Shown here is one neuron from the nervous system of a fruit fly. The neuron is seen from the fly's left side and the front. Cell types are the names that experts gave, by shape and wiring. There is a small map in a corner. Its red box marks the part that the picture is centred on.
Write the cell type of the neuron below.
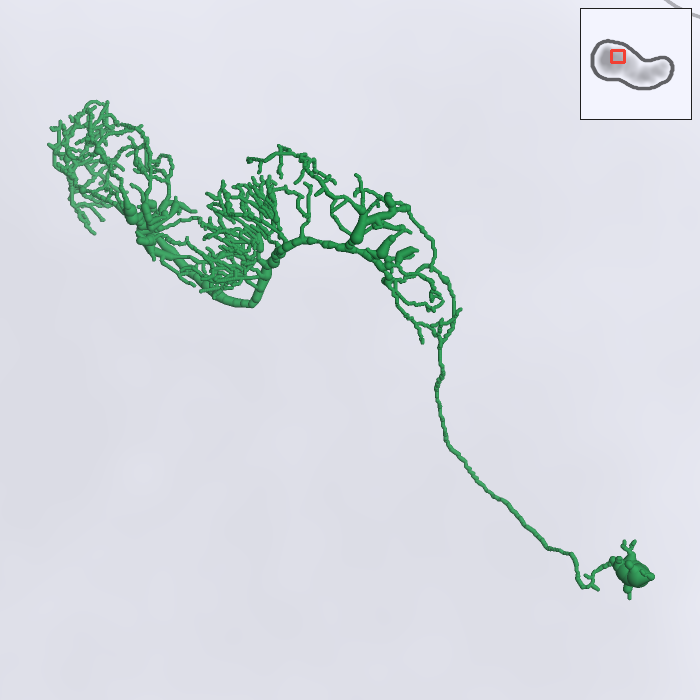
Delta7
